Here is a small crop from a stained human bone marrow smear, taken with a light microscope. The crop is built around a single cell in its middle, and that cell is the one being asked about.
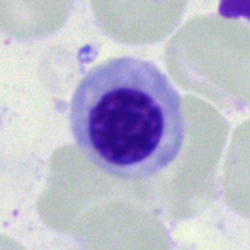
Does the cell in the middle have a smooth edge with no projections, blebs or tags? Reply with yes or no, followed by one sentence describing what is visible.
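Yes. The cell outline is round and smooth.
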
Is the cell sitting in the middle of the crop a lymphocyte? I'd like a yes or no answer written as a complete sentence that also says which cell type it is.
No, the cell centered in the crop is a normoblast, not a lymphocyte.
